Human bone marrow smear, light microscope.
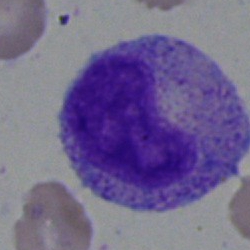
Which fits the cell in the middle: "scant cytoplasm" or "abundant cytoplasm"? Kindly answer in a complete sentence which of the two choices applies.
The cytoplasm of this cell is abundant.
